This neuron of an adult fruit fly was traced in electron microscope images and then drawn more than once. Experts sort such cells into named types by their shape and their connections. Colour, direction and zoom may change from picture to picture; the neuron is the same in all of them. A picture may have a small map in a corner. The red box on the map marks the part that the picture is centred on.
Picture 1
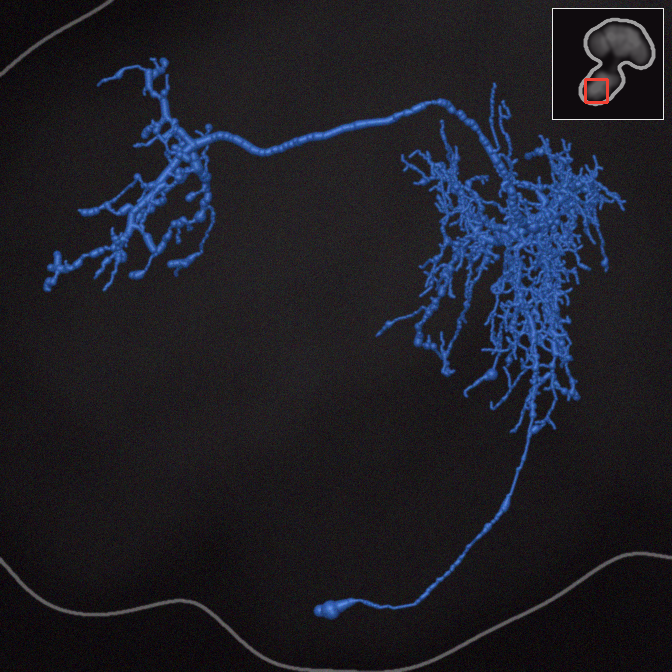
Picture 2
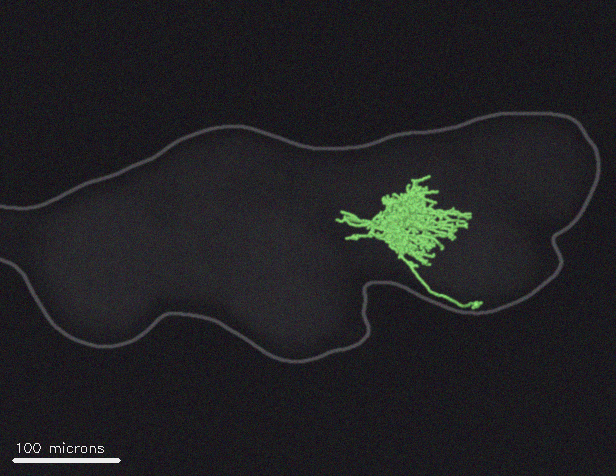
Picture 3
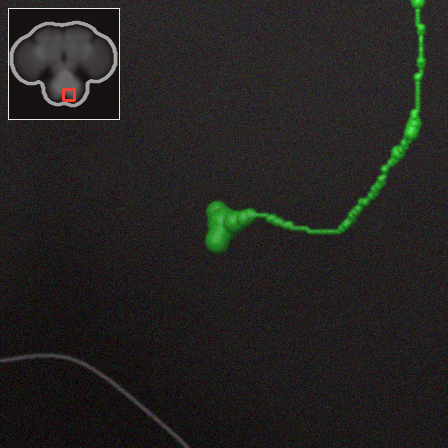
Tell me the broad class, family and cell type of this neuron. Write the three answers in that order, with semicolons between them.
nerve-cord intrinsic neuron; hemilineage 07B; LBL40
